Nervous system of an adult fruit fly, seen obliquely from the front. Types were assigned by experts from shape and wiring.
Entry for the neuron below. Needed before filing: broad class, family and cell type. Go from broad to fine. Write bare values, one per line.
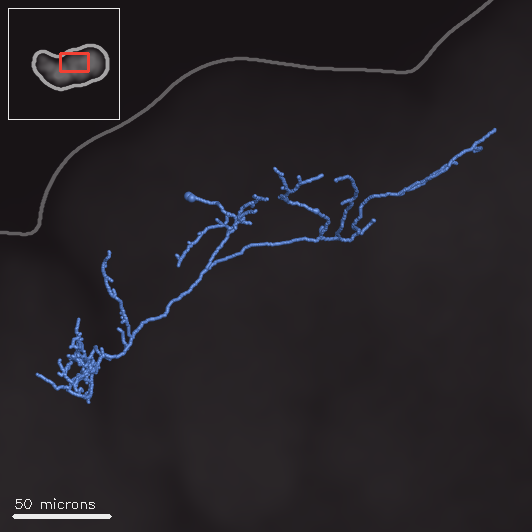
visual projection neuron
hemilineage PSp3
LoVP21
